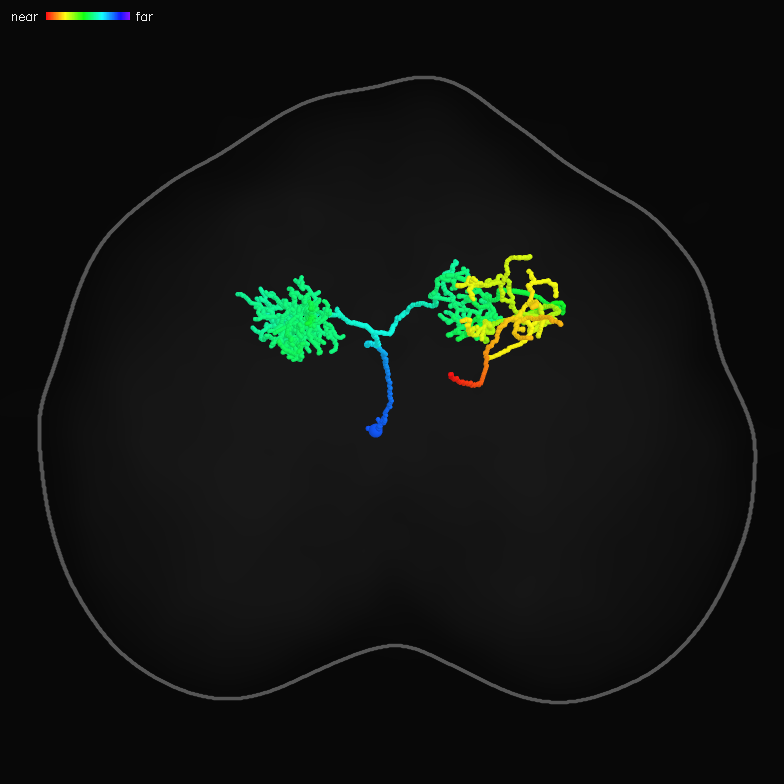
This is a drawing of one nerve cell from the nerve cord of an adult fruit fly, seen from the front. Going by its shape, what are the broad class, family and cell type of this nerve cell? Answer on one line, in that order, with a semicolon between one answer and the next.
ascending neuron; hemilineage 06B; AN06B048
